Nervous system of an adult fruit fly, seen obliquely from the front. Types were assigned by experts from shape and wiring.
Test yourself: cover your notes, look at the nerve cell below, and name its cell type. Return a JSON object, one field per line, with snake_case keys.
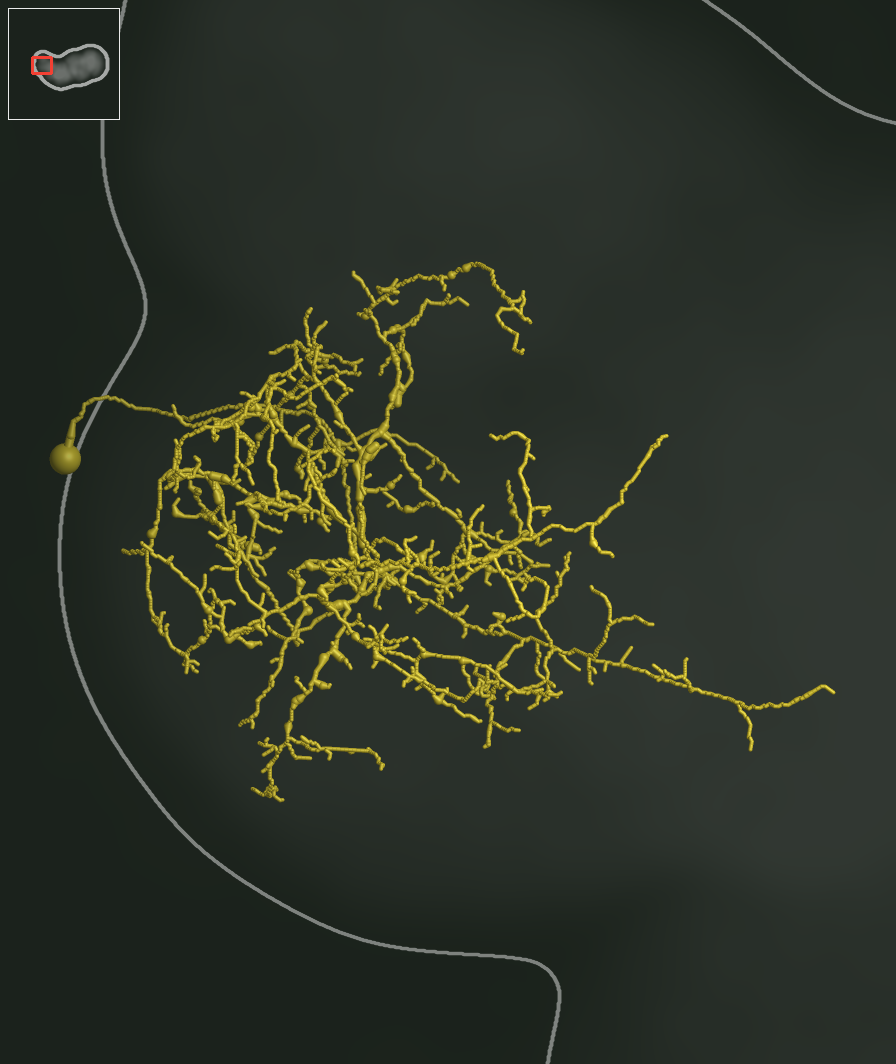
{
 "cell_type": "IN20A.22A010"
}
